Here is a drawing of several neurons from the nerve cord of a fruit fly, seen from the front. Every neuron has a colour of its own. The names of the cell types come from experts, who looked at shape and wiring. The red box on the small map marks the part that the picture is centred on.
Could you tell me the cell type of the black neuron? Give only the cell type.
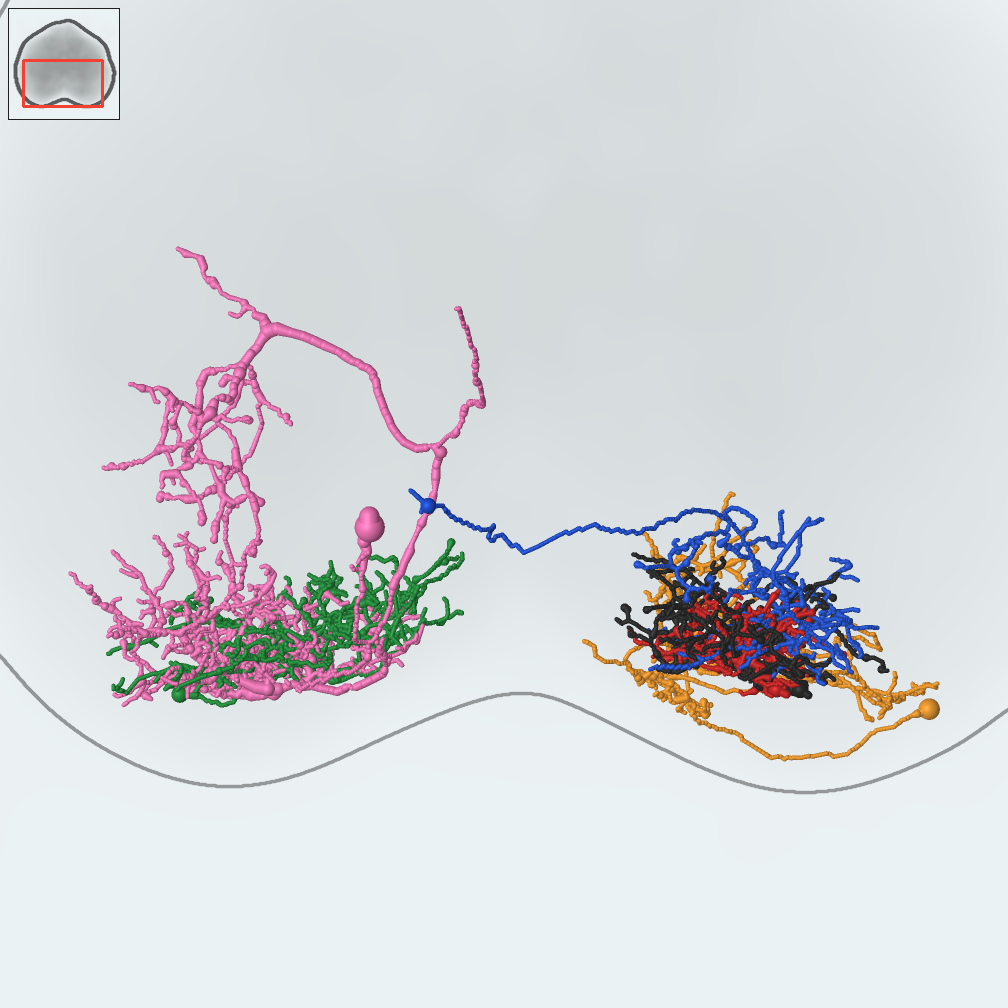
IN01B099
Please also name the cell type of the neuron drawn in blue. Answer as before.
IN01B091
